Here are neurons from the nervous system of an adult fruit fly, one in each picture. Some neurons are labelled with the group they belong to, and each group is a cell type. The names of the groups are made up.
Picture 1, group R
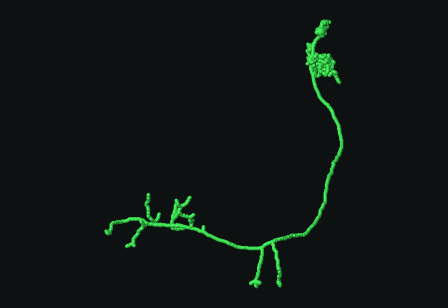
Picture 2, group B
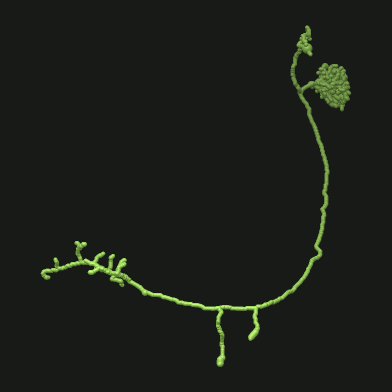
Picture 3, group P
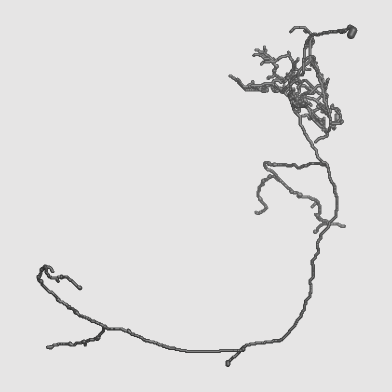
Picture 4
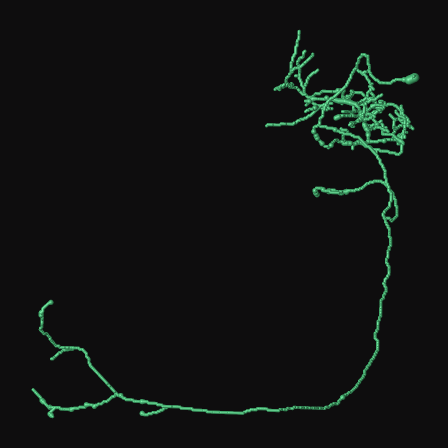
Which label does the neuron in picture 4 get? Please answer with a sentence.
It belongs to group P.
